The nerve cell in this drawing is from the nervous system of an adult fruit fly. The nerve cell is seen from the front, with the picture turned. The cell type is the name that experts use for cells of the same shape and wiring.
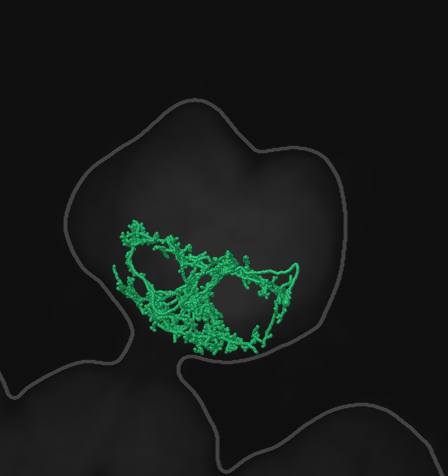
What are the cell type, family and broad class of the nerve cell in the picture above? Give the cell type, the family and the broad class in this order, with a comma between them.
IN03B024, hemilineage 03B, nerve-cord intrinsic neuron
